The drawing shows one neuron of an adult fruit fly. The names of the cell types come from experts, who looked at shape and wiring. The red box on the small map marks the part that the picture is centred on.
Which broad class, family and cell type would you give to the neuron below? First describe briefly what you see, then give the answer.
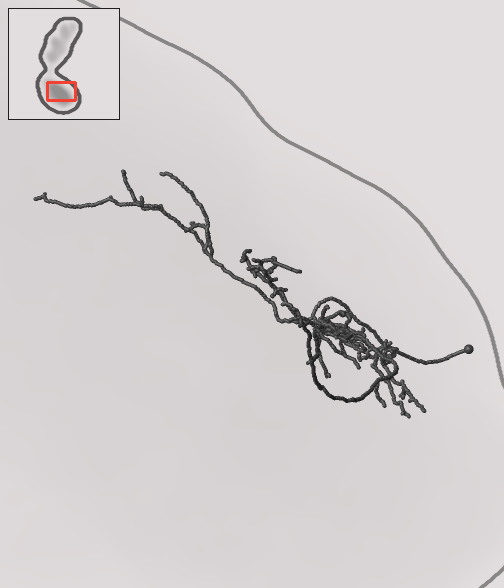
The cell body can be seen on the right of the picture. Dozens of branch ends can be seen. This is a visual projection neuron. Its family is hemilineage VPNp&v1_posterior. It is of cell type LoVP17.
